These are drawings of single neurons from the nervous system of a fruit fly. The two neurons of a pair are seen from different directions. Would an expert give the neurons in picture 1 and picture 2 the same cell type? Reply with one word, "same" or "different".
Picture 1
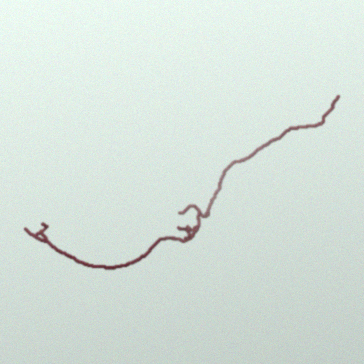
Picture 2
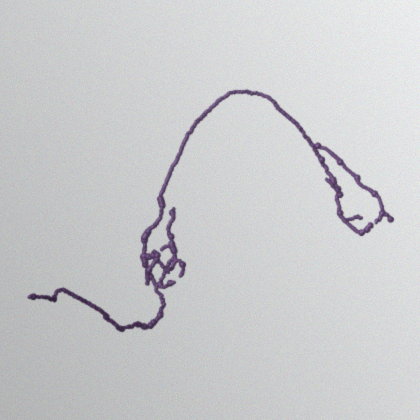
different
